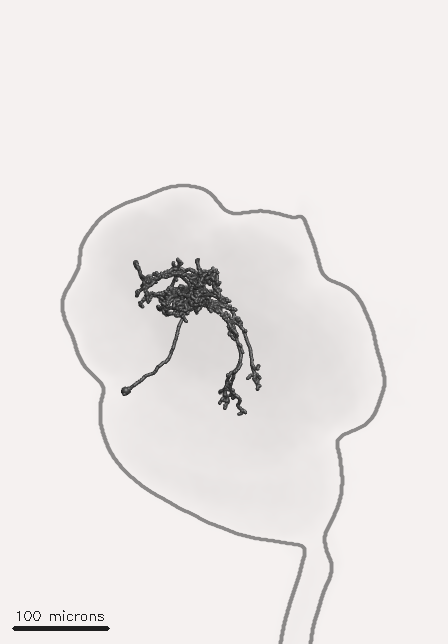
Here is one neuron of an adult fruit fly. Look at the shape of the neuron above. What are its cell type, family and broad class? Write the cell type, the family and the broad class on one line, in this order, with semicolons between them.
FB4L; class CX; central-brain intrinsic neuron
